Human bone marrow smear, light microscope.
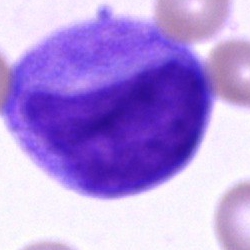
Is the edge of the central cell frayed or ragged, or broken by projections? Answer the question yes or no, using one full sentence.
Yes, the border of the cell is ragged or frayed, or shows projections, blebs or tags.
